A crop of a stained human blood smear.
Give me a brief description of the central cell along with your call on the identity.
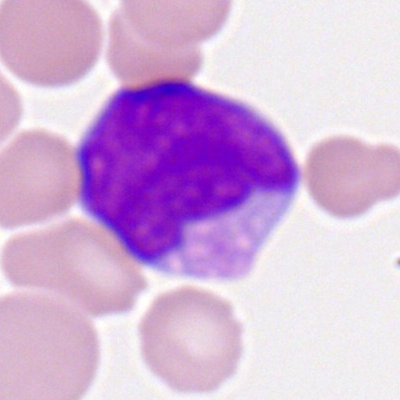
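See how angular the outline is, with several fairly straight sides? The nucleus fills most of the cell, and the scant cytoplasm sits mainly at the lower right, pale lilac and much lighter than the nucleus. That's a myeloblast.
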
